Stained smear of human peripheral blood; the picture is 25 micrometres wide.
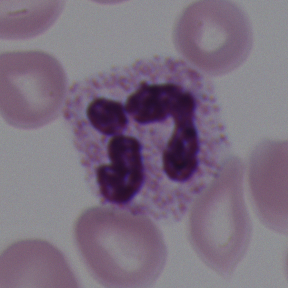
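Segmented neutrophil in a stained smear of human peripheral blood, about 14 micrometres across. The nucleus is divided into three lobes that look separate, and the right-hand lobe is long and curved like a hook. The chromatin is dark purple and coarsely clumped. Small pinkish-violet granules are scattered through the whole cytoplasm.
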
